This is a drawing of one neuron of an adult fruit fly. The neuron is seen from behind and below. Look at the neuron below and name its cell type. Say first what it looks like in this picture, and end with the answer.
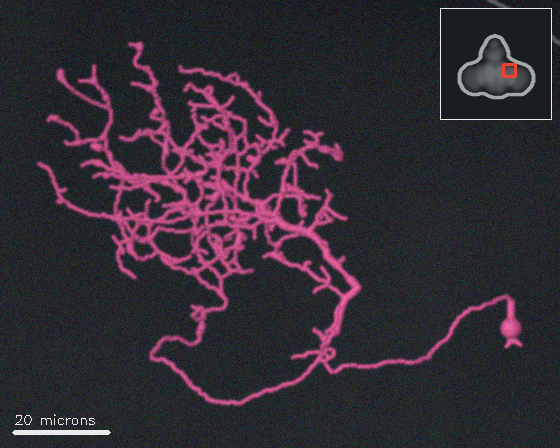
The cell body is at the lower right of the picture. By the scale bar it is about 100 microns wide in this view. The picture shows dozens of branch ends. Its broad class is central-brain intrinsic neuron. It is of cell type SLP044_d.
